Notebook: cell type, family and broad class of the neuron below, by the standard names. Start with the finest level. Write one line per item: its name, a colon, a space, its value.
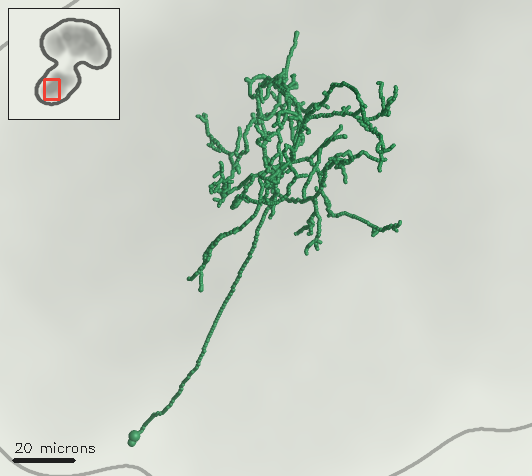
cell type: IN05B090
family: hemilineage 05B
broad class: nerve-cord intrinsic neuron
